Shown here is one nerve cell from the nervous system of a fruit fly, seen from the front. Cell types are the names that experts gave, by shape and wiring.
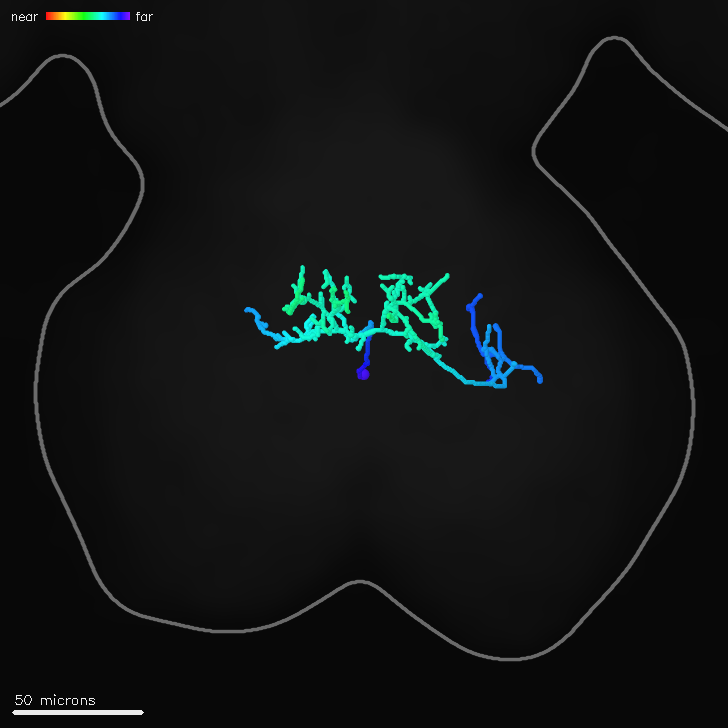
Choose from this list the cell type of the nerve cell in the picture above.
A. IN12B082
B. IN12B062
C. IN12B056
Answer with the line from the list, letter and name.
A. IN12B082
